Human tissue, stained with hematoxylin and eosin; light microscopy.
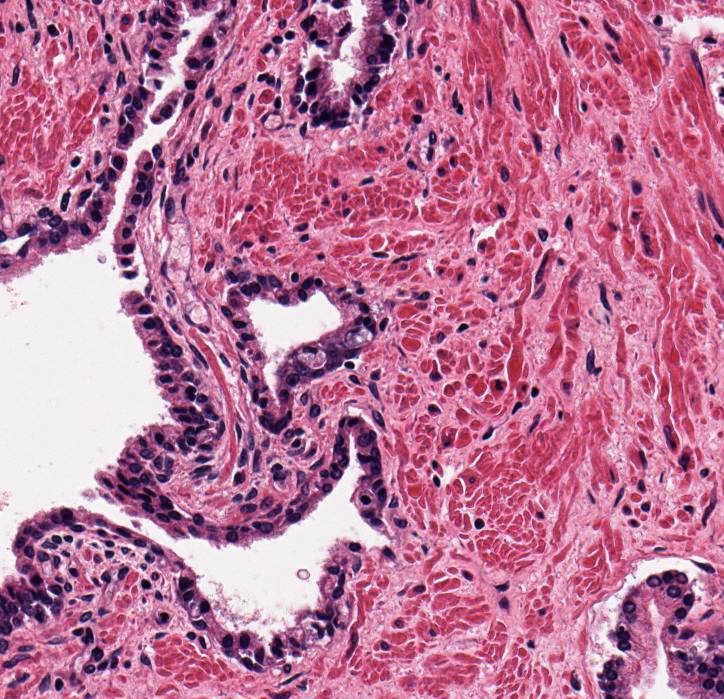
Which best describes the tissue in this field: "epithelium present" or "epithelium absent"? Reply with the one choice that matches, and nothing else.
Epithelium present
